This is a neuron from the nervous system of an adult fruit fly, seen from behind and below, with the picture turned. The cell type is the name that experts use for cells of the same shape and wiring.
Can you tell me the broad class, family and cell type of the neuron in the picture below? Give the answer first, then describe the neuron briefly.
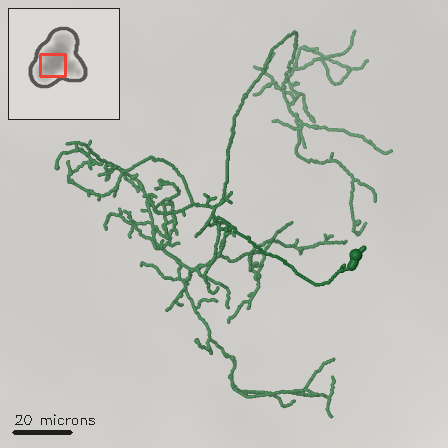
This is a central-brain intrinsic neuron. Its family is hemilineage VLPl&p1_posterior. The cell type is CB3910. The cell body can be seen on the right of the picture. By the scale bar it is about 140 microns tall in this view. The picture shows dozens of branch ends.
